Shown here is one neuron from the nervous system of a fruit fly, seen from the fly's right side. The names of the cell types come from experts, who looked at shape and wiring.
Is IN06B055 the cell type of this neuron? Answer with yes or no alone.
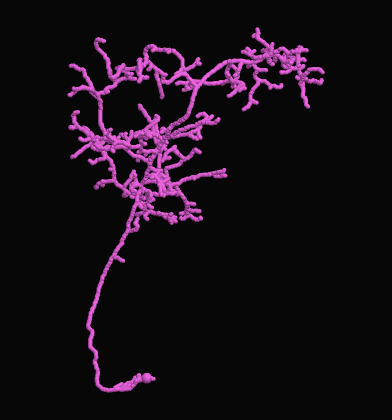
yes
